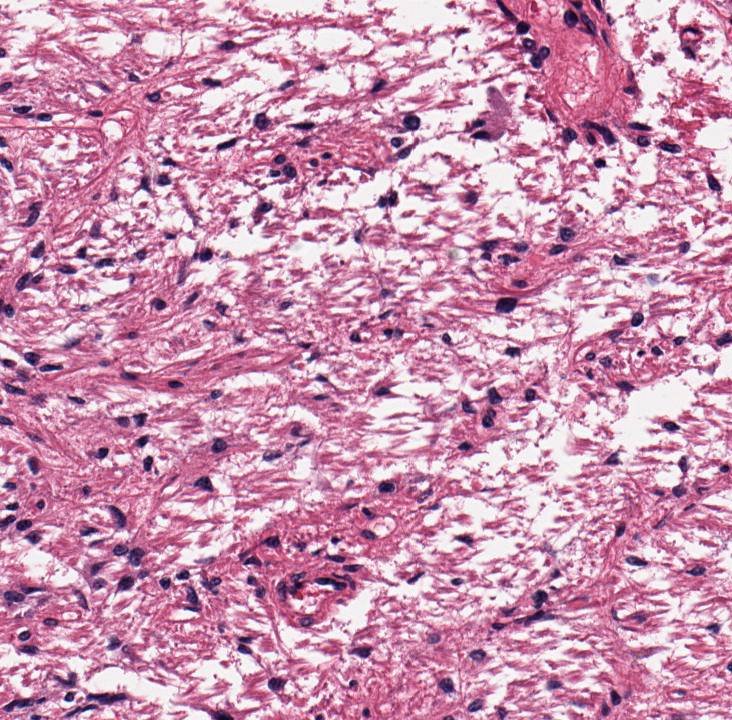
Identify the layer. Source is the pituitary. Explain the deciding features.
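The field shows the neurohypophysis. It is a loose meshwork of fine pink fibrillary processes without organized architecture, and no epithelium or gland structures are present. Small, dark, oval to elongated nuclei lie scattered through it without crowding.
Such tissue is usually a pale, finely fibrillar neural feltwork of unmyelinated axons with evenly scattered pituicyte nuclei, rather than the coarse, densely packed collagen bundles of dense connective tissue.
Cell bodies show little distinct cytoplasm, their borders merging into the fibrillary background.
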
